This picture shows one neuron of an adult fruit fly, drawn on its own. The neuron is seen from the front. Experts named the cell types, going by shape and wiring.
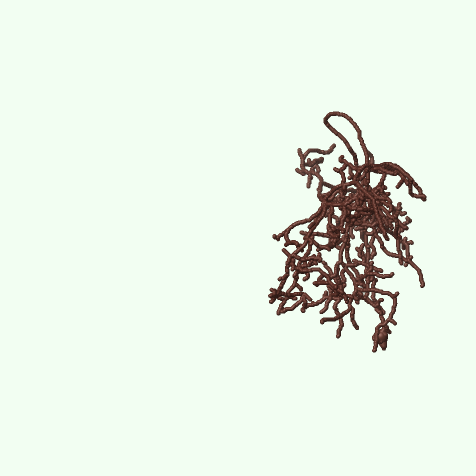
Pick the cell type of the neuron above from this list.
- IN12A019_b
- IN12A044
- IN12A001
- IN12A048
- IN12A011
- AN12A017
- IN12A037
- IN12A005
IN12A011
